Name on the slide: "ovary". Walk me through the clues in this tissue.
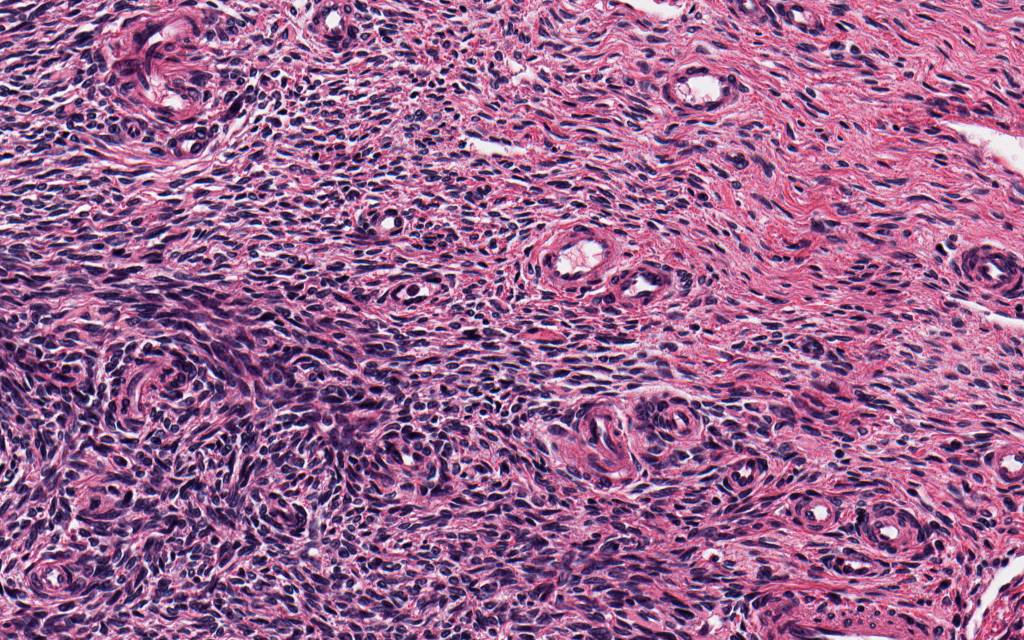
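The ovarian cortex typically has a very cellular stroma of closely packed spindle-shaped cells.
That fits this field: a cellular spindle-cell tissue throughout, with dark oval to spindle-shaped nuclei and scant cytoplasm.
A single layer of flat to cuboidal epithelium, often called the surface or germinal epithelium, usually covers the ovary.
That doesn't appear here: there is no epithelium, and no glands, anywhere in the field. Also note spindle cells wrapped in concentric whorls around many small vessels, their lumens mostly empty and white.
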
